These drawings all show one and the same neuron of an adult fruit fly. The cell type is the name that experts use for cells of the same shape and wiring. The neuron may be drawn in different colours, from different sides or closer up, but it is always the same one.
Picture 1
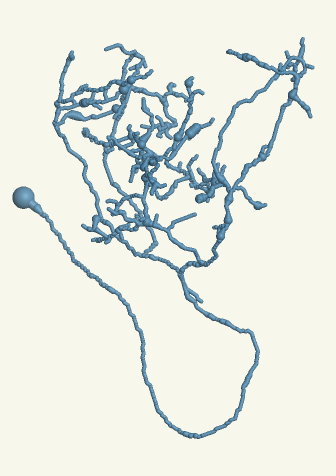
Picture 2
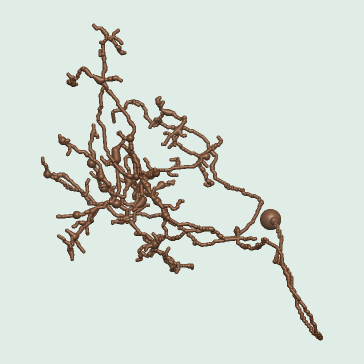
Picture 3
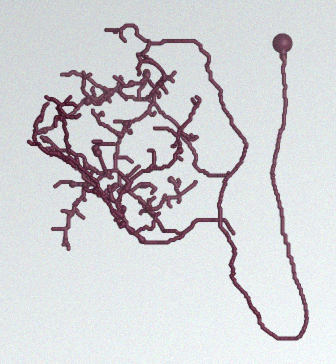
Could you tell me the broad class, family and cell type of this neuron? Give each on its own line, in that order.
central-brain intrinsic neuron
hemilineage LHl1
LHAV4a6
